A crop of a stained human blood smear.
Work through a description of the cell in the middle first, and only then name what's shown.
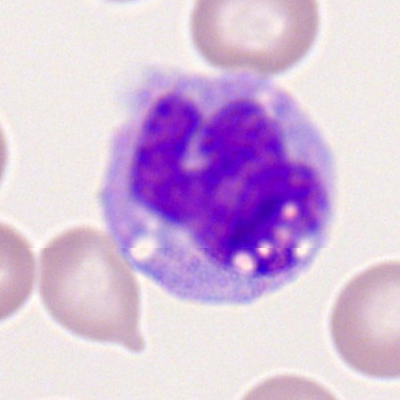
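The nucleus is irregular, folded into several lumpy lobes. Around it lies a moderate rim of pale lilac-blue cytoplasm that holds only fine, faint granules. Several small, clear, round vacuoles sit mostly in the lower part of the cell. This cell is a monocyte.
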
